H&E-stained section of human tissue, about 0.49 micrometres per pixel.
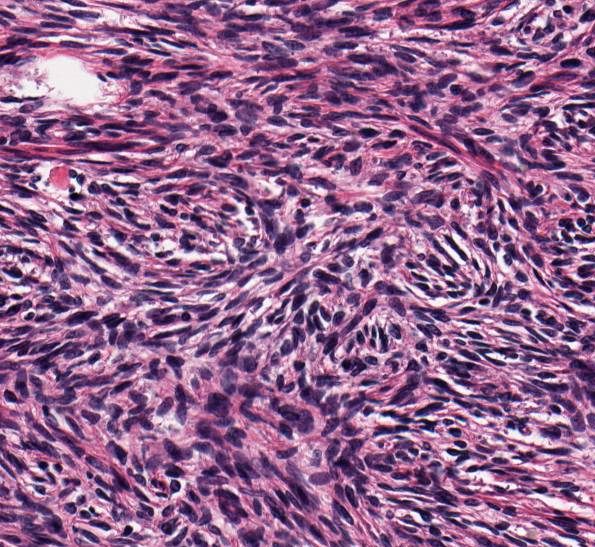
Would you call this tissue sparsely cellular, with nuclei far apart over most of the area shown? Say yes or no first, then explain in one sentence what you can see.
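No. The whole field is filled by densely packed spindle cells arranged in short fascicles that cross one another in different directions.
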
